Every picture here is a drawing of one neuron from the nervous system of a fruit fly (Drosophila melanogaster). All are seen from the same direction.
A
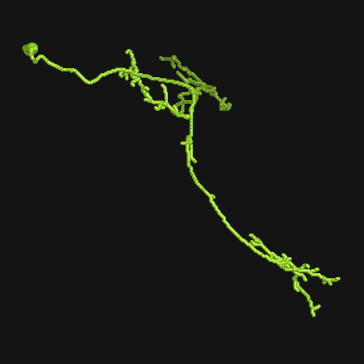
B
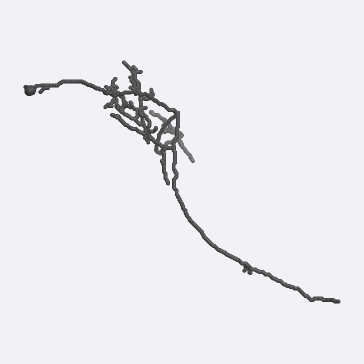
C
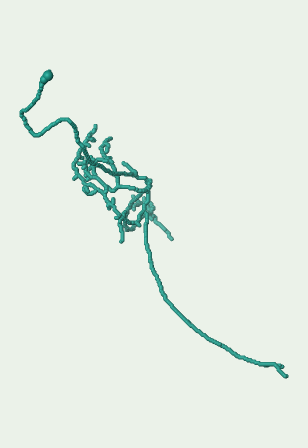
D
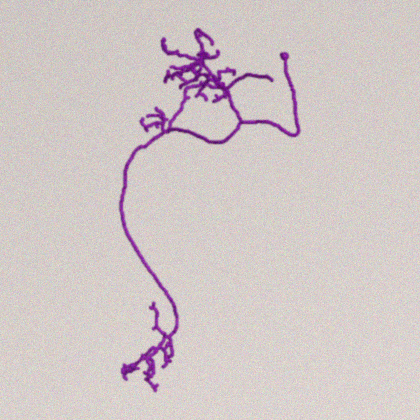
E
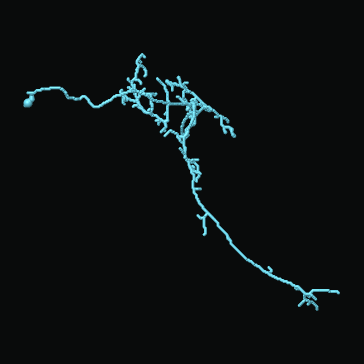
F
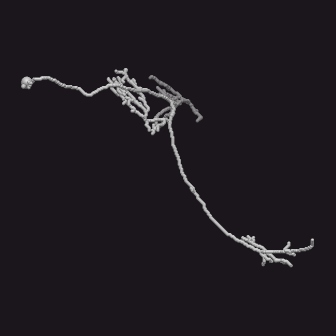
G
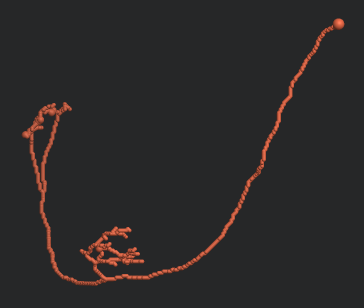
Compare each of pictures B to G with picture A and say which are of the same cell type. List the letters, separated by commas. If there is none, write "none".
B, C, E, F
